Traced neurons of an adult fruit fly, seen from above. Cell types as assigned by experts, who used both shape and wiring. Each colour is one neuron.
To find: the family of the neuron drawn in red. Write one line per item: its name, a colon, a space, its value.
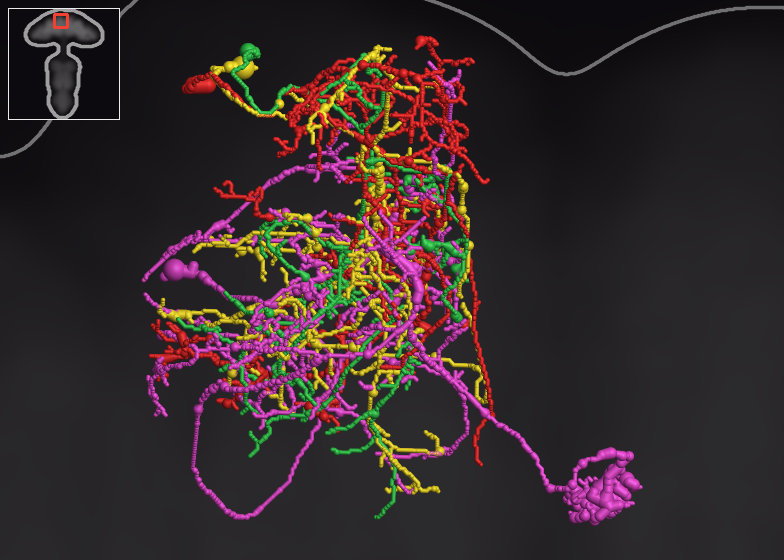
family: hemilineage AOTUv1_medial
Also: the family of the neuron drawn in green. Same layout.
family: hemilineage AOTUv1_medial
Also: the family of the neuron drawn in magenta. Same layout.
family: hemilineage LALv1_dorsal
